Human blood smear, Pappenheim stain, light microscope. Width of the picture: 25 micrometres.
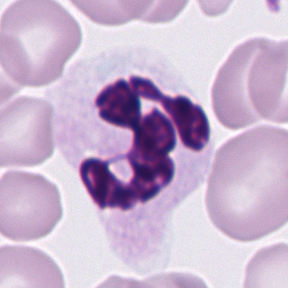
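Segmented neutrophil, with the nucleus split into several separate lobes, at least one pair of them joined only by a thin thread. Its cytoplasm is plentiful and pale pinkish-lilac, holding fine, faint lilac granules.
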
